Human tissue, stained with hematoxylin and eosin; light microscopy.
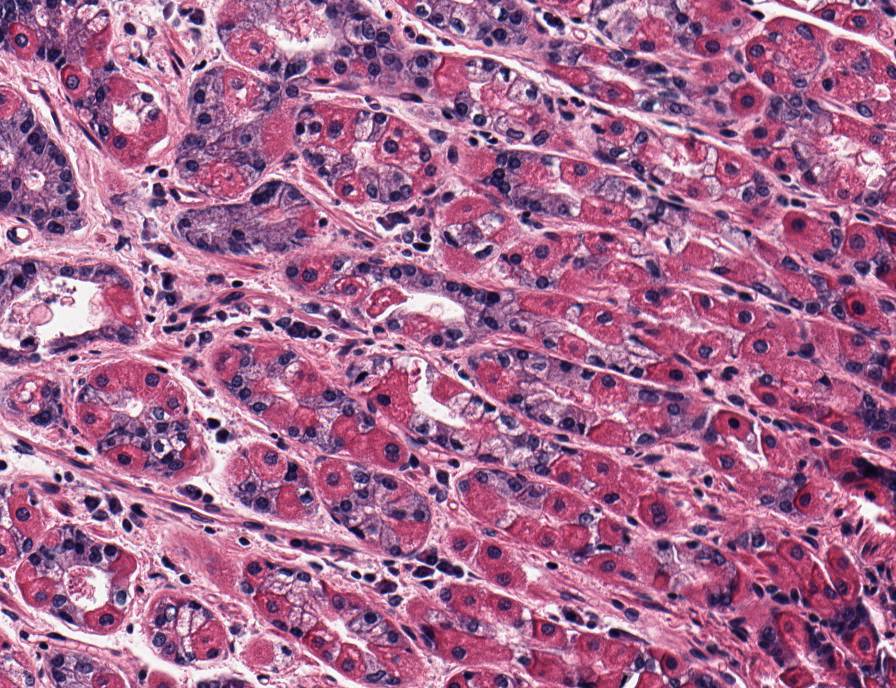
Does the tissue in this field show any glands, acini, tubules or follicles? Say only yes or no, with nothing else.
Yes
